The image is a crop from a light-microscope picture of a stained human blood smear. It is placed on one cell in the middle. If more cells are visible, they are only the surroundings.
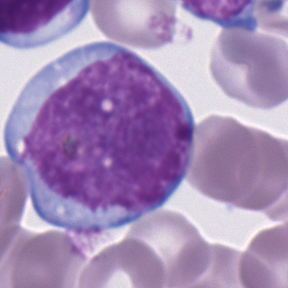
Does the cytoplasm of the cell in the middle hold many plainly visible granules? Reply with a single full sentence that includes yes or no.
No, in the cell's cytoplasm no granules are visible.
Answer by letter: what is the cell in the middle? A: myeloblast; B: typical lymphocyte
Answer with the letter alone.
A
